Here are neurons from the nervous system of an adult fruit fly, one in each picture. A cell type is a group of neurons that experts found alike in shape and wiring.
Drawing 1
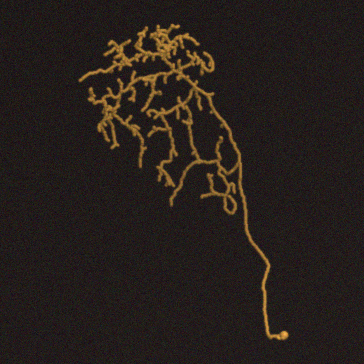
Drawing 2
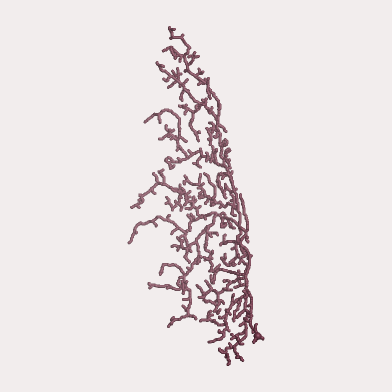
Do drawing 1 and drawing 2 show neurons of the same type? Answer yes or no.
no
